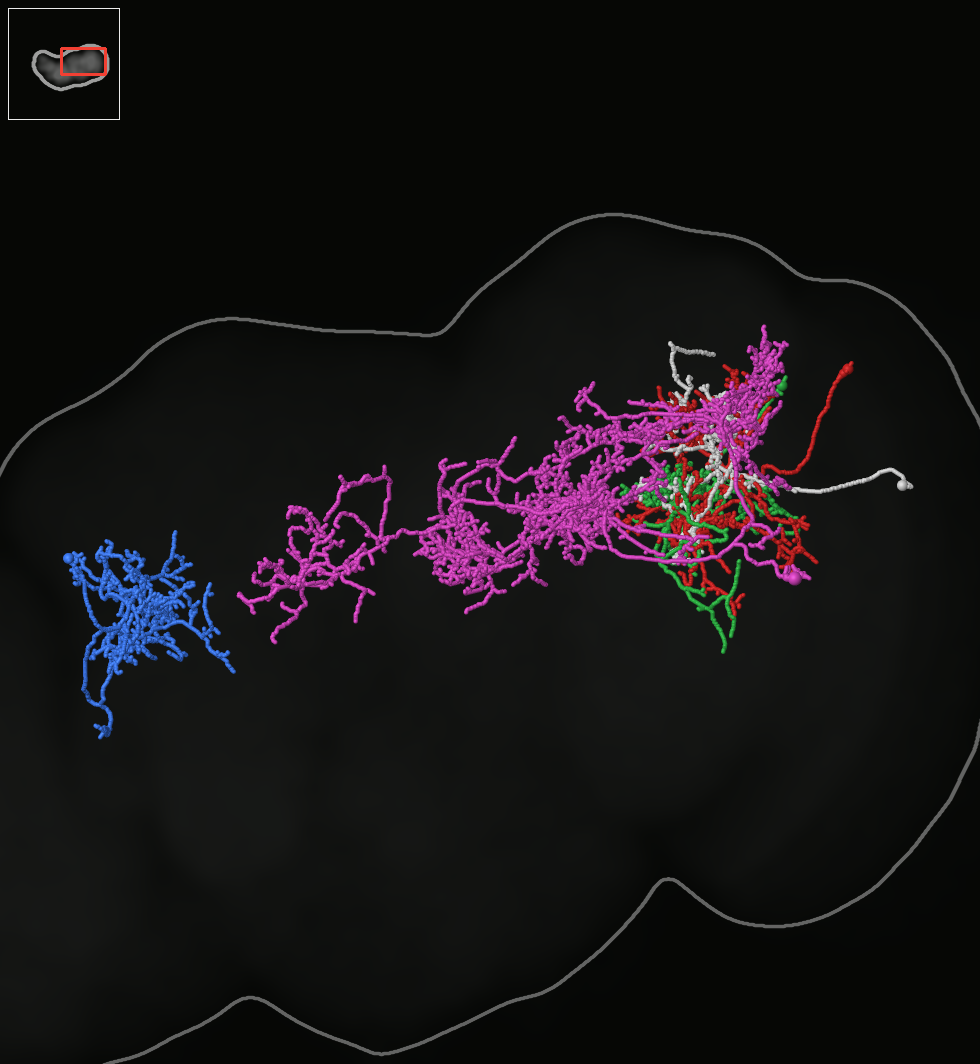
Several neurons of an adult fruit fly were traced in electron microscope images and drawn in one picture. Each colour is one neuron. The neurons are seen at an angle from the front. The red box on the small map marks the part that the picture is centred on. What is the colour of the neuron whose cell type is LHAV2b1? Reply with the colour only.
white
